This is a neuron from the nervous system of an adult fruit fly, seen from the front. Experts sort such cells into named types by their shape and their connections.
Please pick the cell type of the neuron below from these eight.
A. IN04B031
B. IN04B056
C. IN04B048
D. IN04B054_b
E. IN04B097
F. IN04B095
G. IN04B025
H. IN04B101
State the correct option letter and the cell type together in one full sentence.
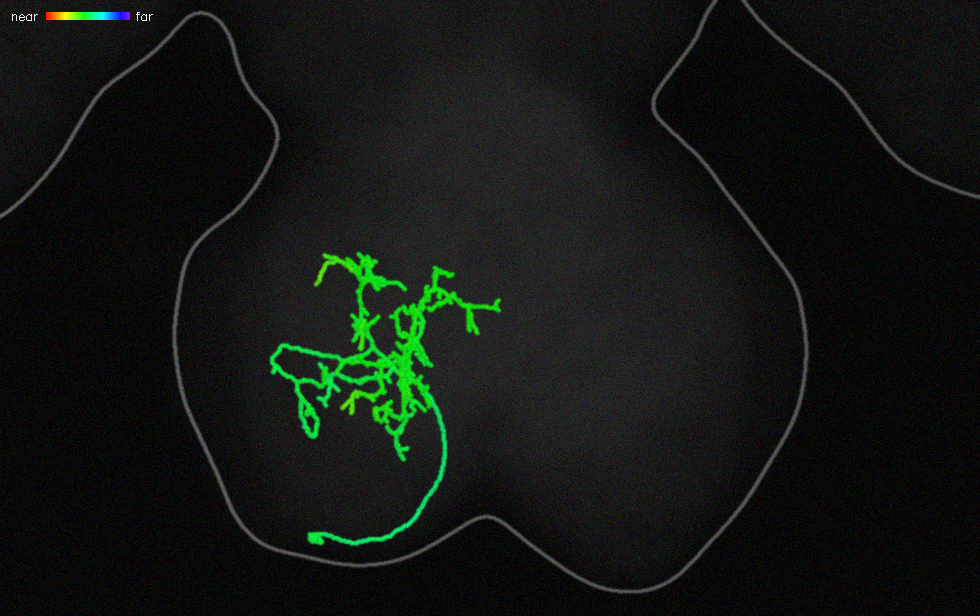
Within the options, E, IN04B097, is the neuron's cell type.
